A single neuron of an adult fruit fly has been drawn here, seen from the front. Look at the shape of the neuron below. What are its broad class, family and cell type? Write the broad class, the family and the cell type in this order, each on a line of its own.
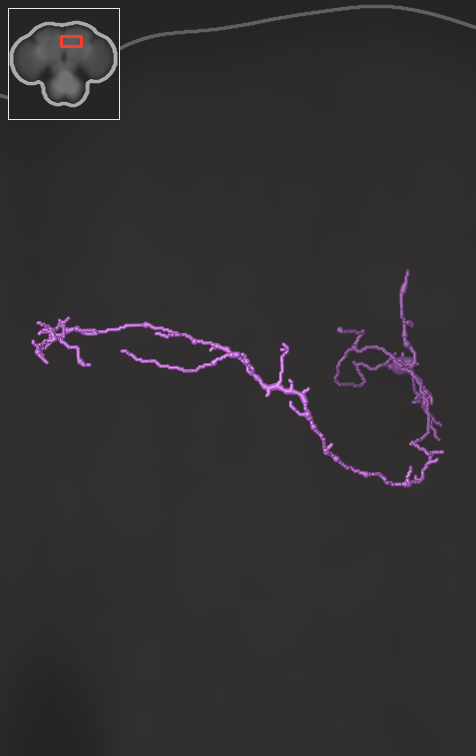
central-brain intrinsic neuron
class Kenyon Cell
KCg-d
